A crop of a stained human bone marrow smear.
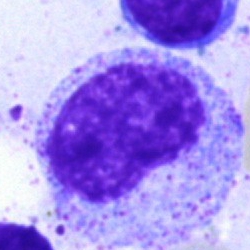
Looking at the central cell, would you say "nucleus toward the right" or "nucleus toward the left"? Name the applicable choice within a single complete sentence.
Toward the left side of the cell sits its nucleus.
